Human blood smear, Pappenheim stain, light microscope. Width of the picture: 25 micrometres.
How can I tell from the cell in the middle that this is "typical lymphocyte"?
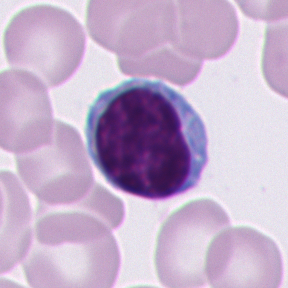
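Its outline is smooth and rounded, with no surface projections.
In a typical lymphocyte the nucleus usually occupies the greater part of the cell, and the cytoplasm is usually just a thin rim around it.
That part fits a typical lymphocyte: the nucleus fills most of the cell, and the pale blue cytoplasm forms a thin rim, widest on the right.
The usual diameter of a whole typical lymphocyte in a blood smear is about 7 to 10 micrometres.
Size fits less well, since the oval nucleus alone measures about 10 by 8 micrometres.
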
